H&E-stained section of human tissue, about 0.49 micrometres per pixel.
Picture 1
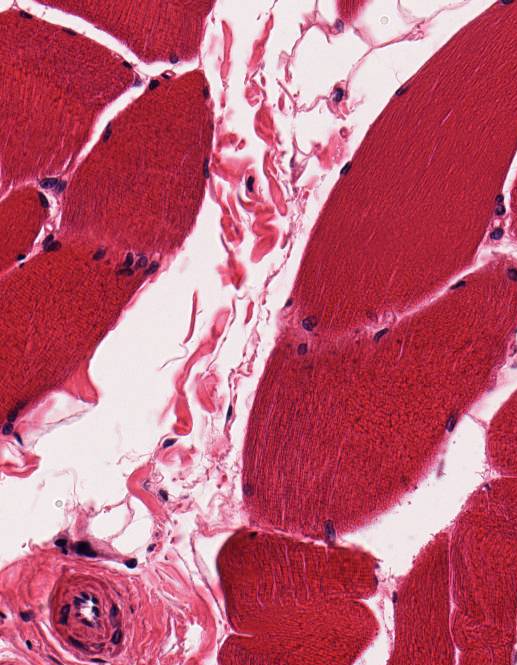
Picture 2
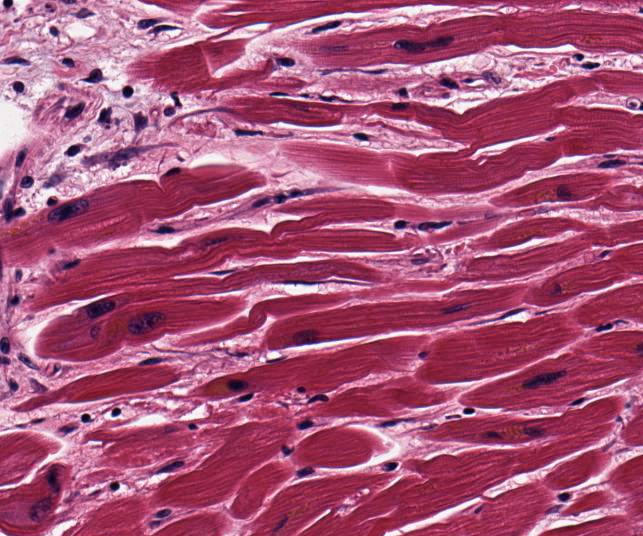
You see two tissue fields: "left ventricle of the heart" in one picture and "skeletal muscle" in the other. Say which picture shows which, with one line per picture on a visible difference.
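Picture 1 is from the skeletal muscle. The muscle fibre nuclei are small, dark and flattened, and they lie at the edges of the fibres.
Picture 2 is from the left ventricle of the heart. The muscle cell nuclei are oval and lie centrally within the fibres, one or two per cell profile.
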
